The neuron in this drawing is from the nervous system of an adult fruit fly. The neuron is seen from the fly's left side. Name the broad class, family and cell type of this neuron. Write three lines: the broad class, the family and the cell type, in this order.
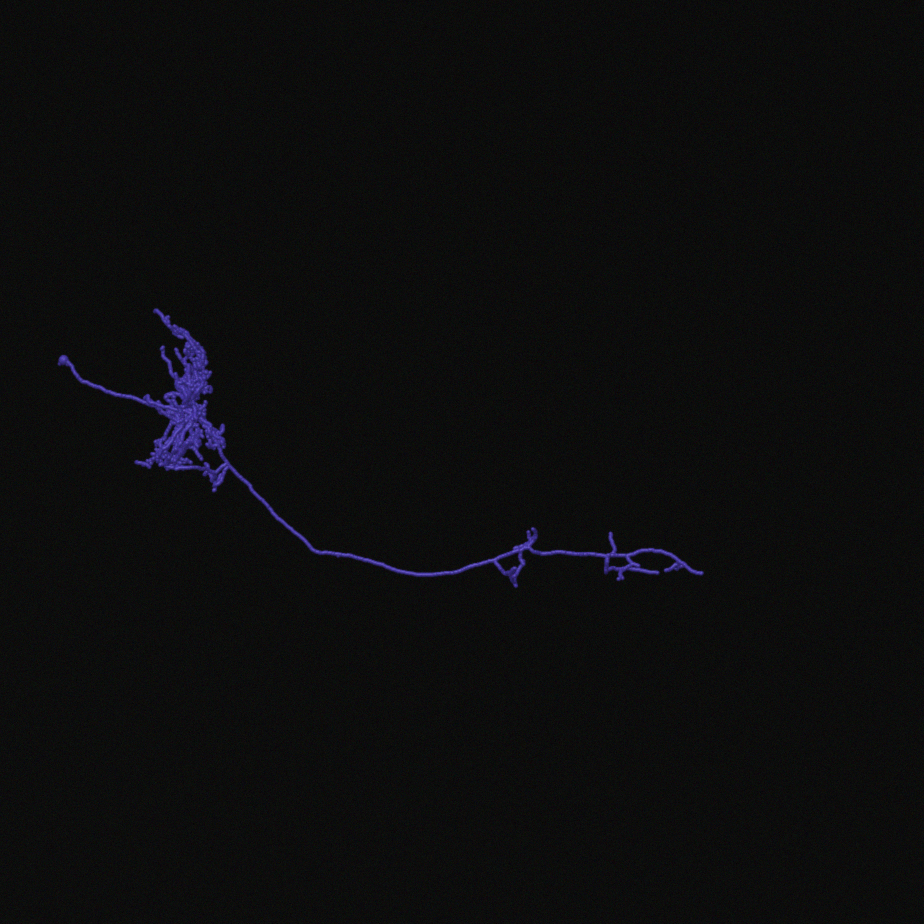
descending neuron
DNb
DNb04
